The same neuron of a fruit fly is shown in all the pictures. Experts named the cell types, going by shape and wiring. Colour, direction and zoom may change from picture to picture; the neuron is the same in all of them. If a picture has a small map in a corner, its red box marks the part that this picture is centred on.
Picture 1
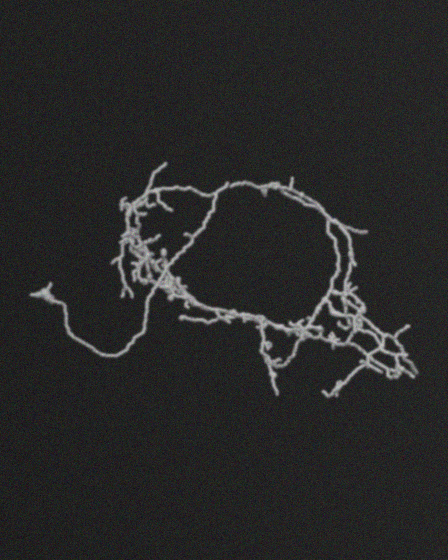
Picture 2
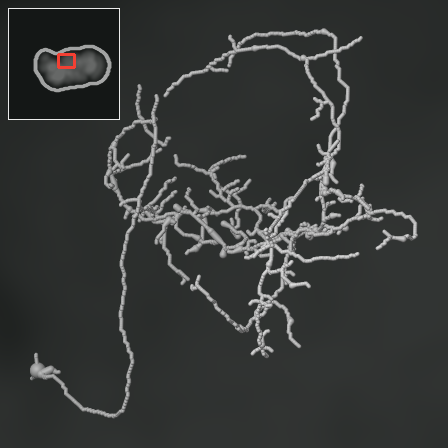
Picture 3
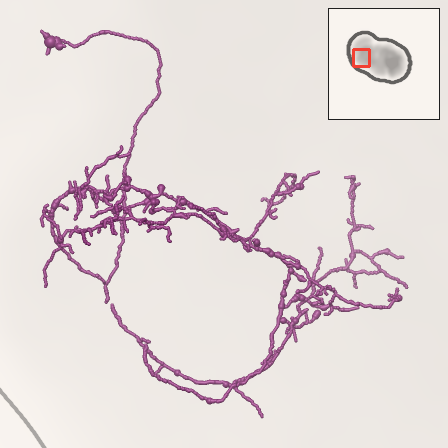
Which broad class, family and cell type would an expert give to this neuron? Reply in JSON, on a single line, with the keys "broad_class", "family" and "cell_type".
{"broad_class": "central-brain intrinsic neuron", "family": "hemilineage SIPa1_ventral", "cell_type": "CL024_b"}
